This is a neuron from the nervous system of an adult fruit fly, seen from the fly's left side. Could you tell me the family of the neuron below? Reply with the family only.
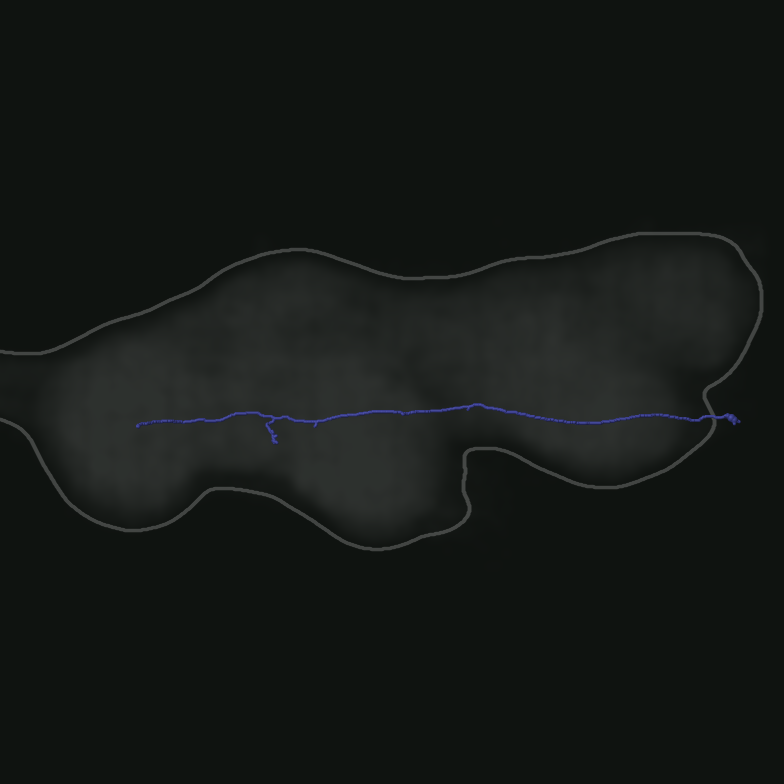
class mechanosensory proprioceptive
